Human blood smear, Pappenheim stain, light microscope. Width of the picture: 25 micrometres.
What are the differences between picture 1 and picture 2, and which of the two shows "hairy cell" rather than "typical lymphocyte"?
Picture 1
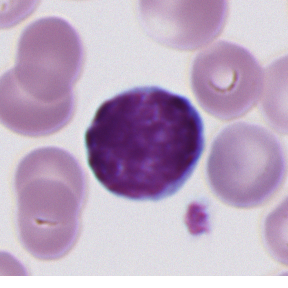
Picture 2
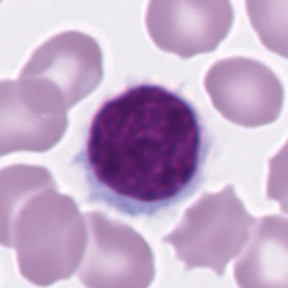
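Picture 1: typical lymphocyte. Picture 2: hairy cell. Common to both: nucleus round, about 10 micrometres across. Outline: round and smooth in picture 1; in picture 2, fringed by fine hair-like projections, most obvious at the lower left. Nucleus: fills almost the whole cell in picture 1, most of the cell in picture 2. Cytoplasm: only a very thin rim at the cell edge in picture 1; in picture 2, a thin, scant, pale blue rim, widest on the lower-left side of the nucleus. Chromatin, picture 1: dark purple, densely clumped.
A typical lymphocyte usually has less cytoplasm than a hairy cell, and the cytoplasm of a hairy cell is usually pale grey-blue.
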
